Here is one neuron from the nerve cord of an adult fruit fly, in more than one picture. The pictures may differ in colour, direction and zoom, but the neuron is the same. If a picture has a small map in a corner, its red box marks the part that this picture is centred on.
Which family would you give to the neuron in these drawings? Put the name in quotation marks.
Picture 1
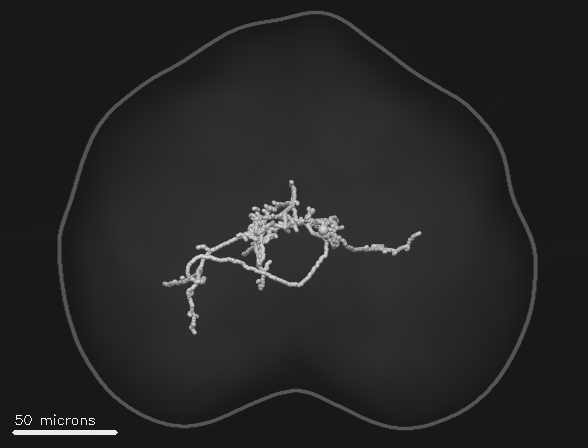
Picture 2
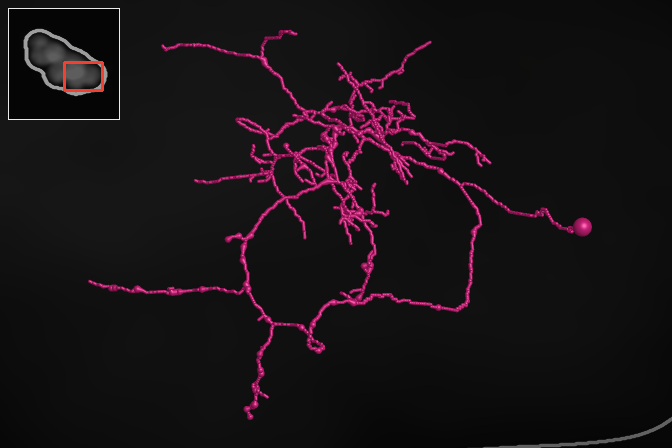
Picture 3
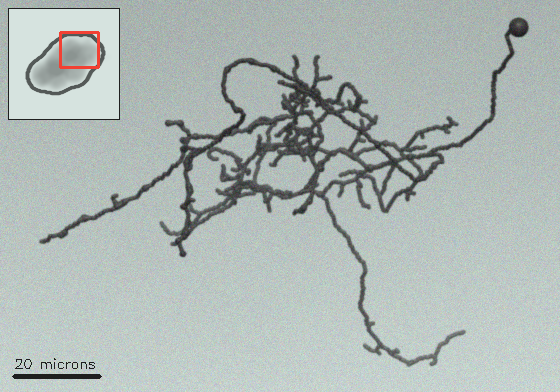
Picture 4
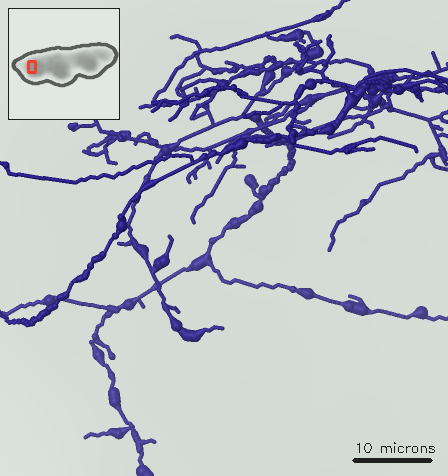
"hemilineage 01A"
